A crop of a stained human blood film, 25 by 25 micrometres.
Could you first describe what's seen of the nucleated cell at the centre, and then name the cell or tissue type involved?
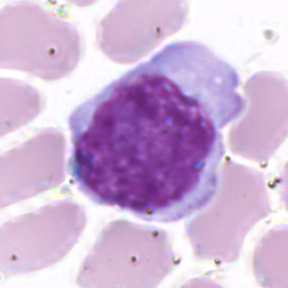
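Bulging lobes of cytoplasm at the upper right give the cell an irregular outline. The nucleus is round, measures about 12 micrometres across and lies off-centre toward the lower left. The cytoplasm is pale greyish blue and forms a rim that is widest on the upper and right sides of the nucleus. The cell is a plasma cell.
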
